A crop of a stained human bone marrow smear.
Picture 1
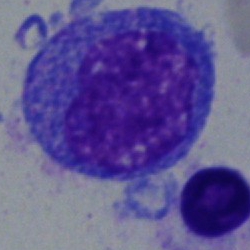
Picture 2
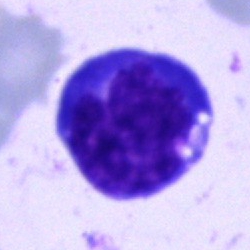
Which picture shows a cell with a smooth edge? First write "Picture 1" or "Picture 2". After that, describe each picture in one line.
Picture 2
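What picture 1 shows: The cell outline is roughly round with a slightly ragged edge.
What picture 2 shows: The cell outline is round with a smooth edge.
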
